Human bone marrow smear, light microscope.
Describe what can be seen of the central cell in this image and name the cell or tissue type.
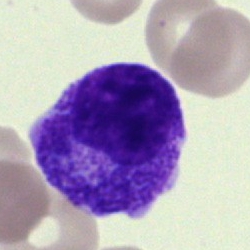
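The nucleus sits toward the upper part of the cell, its chromatin staining dark purple. Most of the cytoplasm lies below and to the left of it, crowded with purple granules. So that central cell is a myelocyte.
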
